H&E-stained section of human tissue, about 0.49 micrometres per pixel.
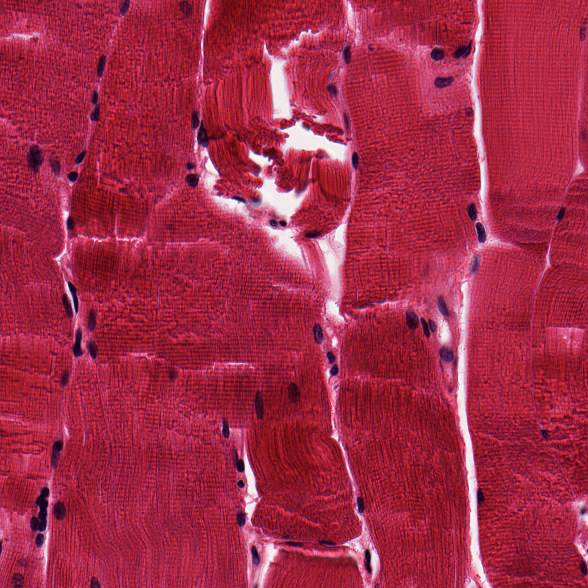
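Skeletal muscle, its long fibres lying side by side and running roughly from top to bottom across the whole field. You can pick out fine cross-striations crossing them at right angles to their length. Notice that the dark, oval nuclei sit at the edges of the fibres rather than in their centres, with several strung along the edge of a single fibre.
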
